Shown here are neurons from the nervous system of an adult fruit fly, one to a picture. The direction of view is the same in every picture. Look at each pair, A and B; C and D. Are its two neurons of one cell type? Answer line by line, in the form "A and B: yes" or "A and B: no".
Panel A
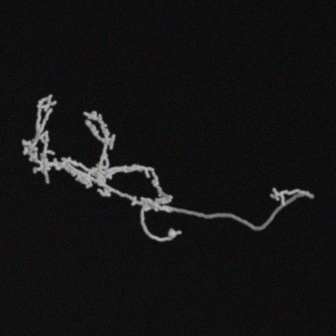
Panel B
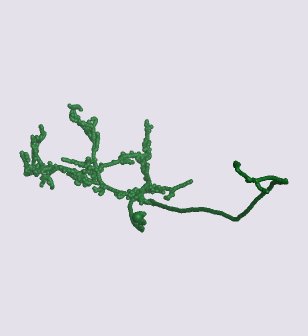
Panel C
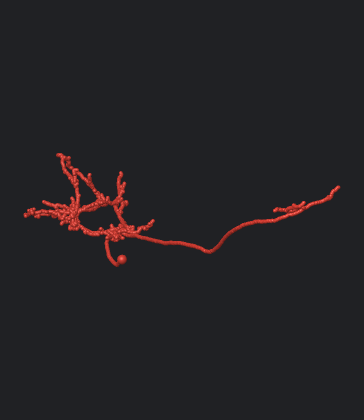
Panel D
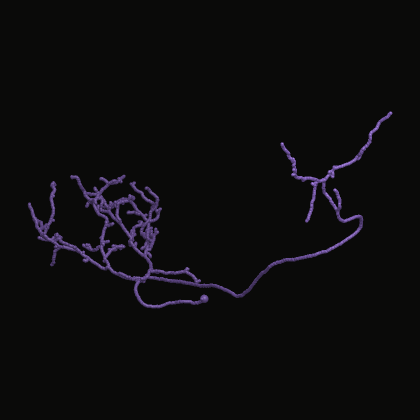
A and B: yes
C and D: no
